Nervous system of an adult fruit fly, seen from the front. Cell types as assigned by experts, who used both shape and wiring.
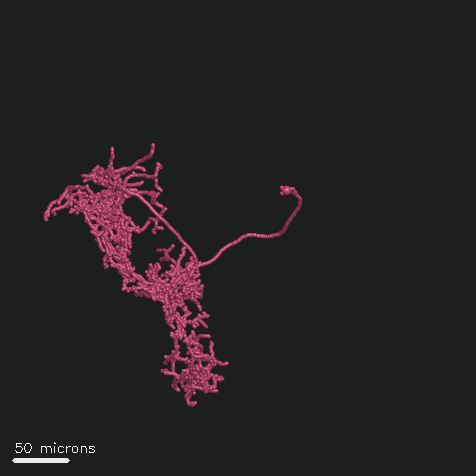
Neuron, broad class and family: central-brain intrinsic neuron; hemilineage CREa1_ventral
